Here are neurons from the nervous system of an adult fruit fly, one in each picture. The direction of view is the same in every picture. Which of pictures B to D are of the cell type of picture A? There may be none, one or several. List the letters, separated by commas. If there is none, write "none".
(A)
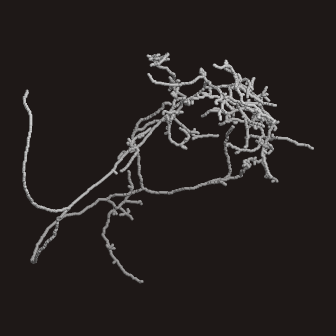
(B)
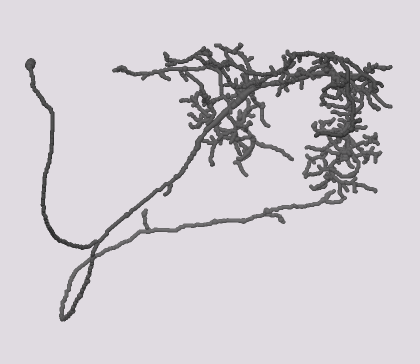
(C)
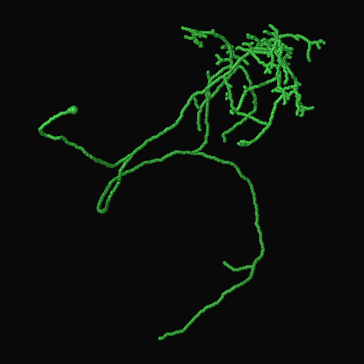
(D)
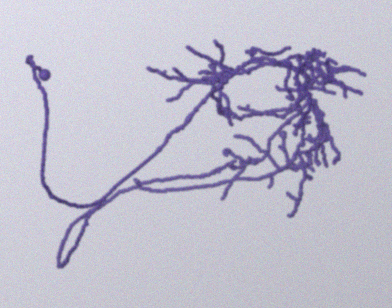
B, D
